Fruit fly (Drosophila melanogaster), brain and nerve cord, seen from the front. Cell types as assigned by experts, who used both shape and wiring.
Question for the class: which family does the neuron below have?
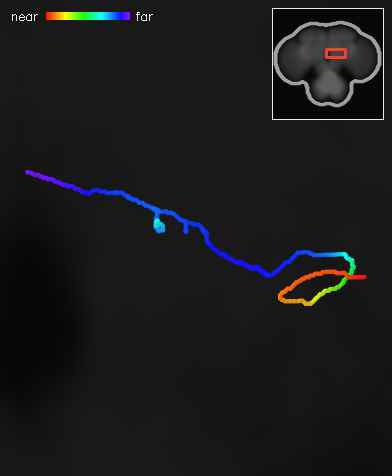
class hygrosensory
